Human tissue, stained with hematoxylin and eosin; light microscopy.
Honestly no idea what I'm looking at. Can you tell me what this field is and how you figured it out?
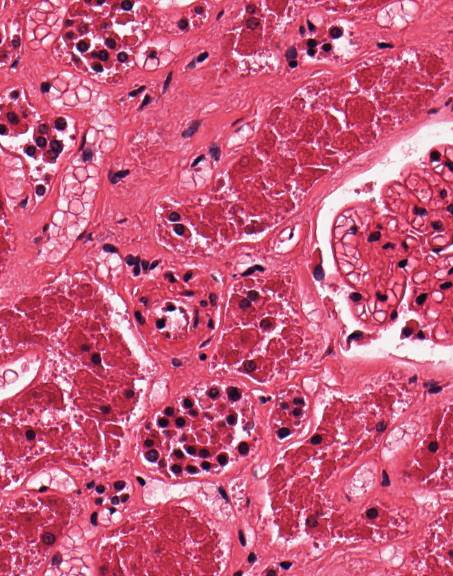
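Cortical labyrinth of the kidney fills this field. See how the cells gather in rounded nests and lobules, parted by bands of pink fibrous stroma. Cells with clear, finely vacuolated cytoplasm group at the upper left and the right edge; at the right middle, one cluster sits in an empty white space. A rounded nest in the lower centre holds crowded dark round nuclei with little cytoplasm between them.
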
